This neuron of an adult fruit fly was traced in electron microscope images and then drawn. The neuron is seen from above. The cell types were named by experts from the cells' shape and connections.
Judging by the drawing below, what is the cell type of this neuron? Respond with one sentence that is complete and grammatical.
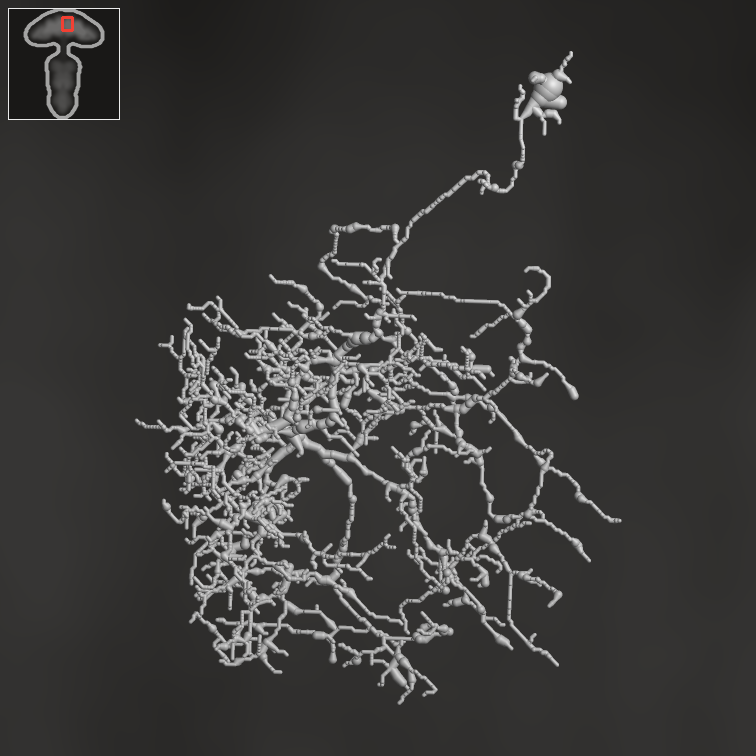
This neuron has been assigned cell type GNG142.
